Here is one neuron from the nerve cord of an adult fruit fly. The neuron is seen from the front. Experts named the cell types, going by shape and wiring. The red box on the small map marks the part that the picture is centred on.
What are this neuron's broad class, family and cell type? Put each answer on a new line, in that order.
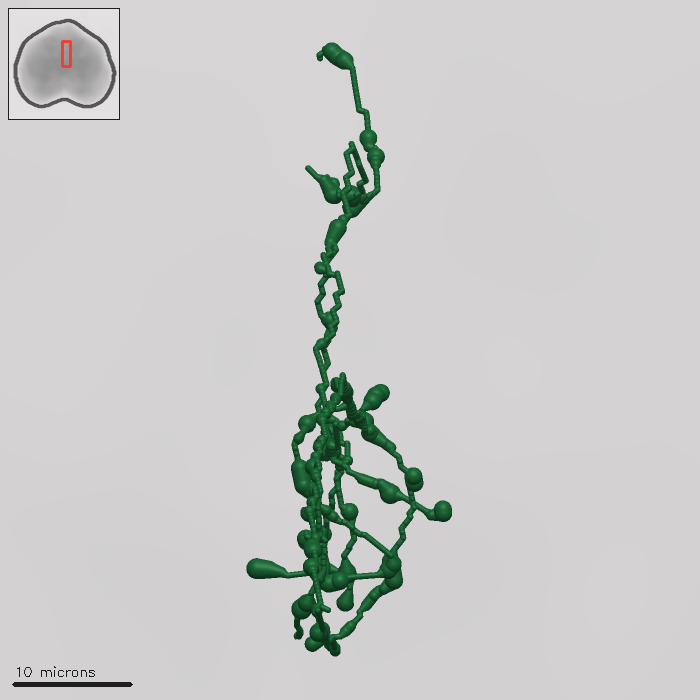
descending neuron
hemilineage DM6_central2
CB0429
